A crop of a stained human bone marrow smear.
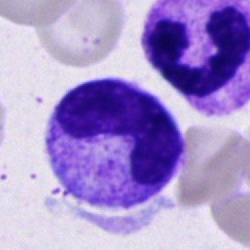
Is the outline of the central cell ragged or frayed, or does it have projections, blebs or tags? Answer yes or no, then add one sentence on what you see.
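No. The cell outline is round and smooth.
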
